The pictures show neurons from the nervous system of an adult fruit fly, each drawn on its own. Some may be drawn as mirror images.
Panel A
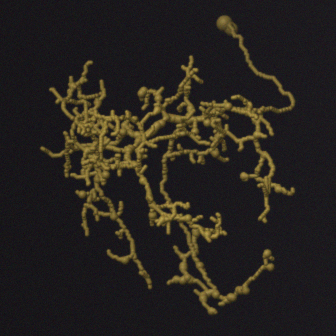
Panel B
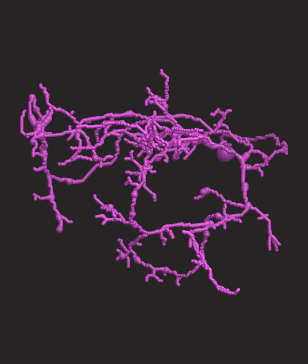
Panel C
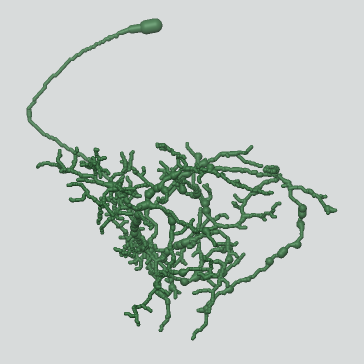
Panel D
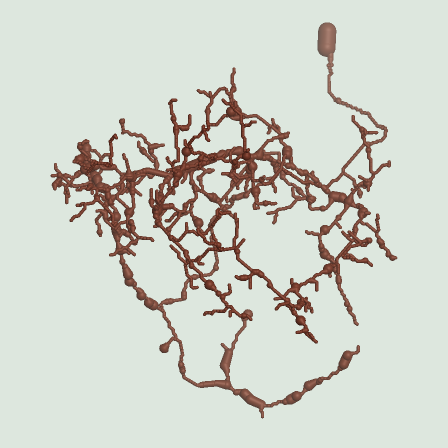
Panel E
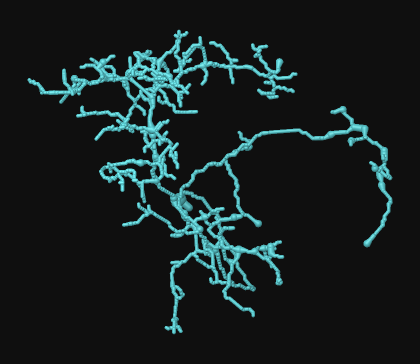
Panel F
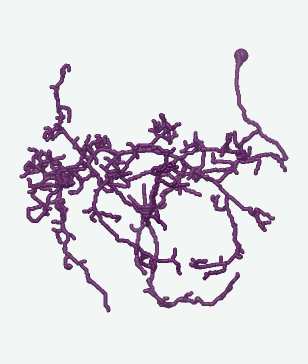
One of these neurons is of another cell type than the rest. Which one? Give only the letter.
C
